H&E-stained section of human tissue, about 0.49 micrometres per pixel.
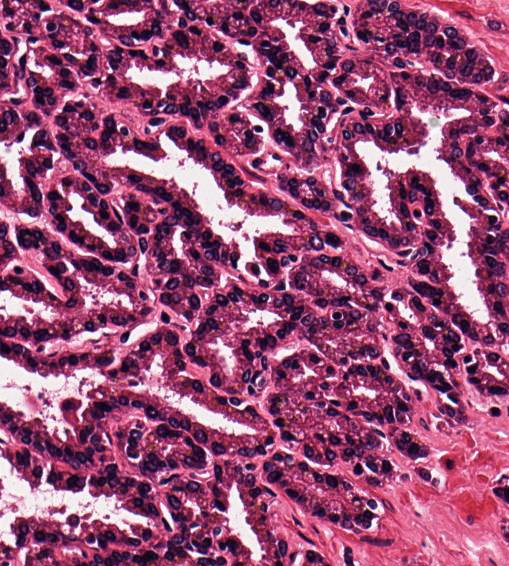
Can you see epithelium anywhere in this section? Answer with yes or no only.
Yes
